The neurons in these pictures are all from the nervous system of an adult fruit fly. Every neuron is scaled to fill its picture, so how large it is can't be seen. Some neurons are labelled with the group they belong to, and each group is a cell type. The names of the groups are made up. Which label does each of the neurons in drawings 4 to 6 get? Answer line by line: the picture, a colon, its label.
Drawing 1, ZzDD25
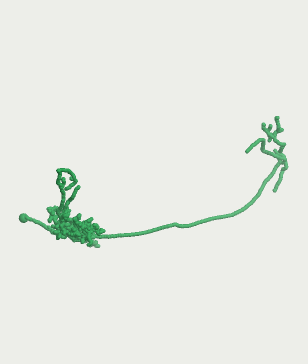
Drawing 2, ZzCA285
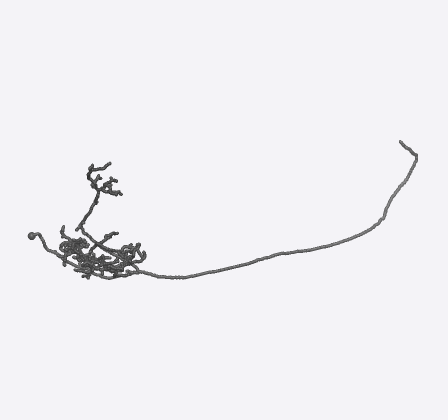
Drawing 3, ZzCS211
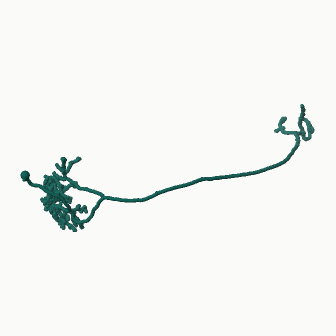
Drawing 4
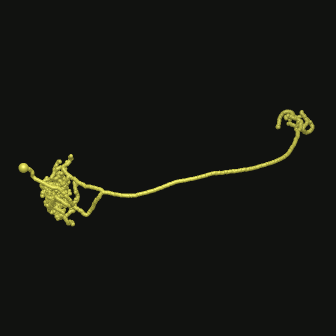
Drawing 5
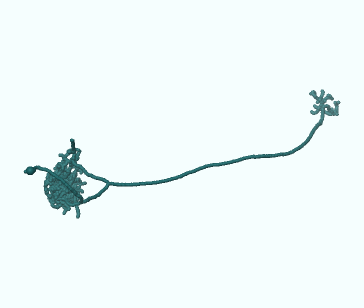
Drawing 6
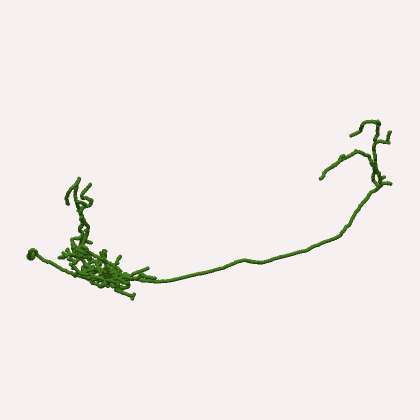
4: ZzCS211
5: ZzCS211
6: ZzDD25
